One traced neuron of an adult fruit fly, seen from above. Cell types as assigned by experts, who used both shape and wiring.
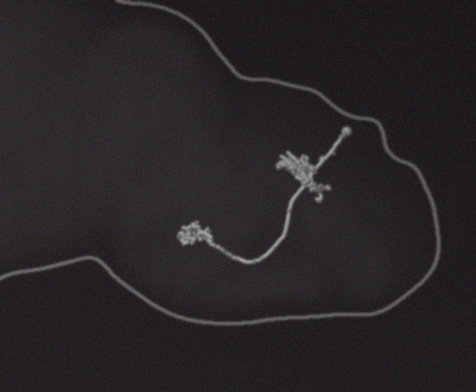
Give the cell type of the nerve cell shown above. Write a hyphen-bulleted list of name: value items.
- cell type: Tm35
